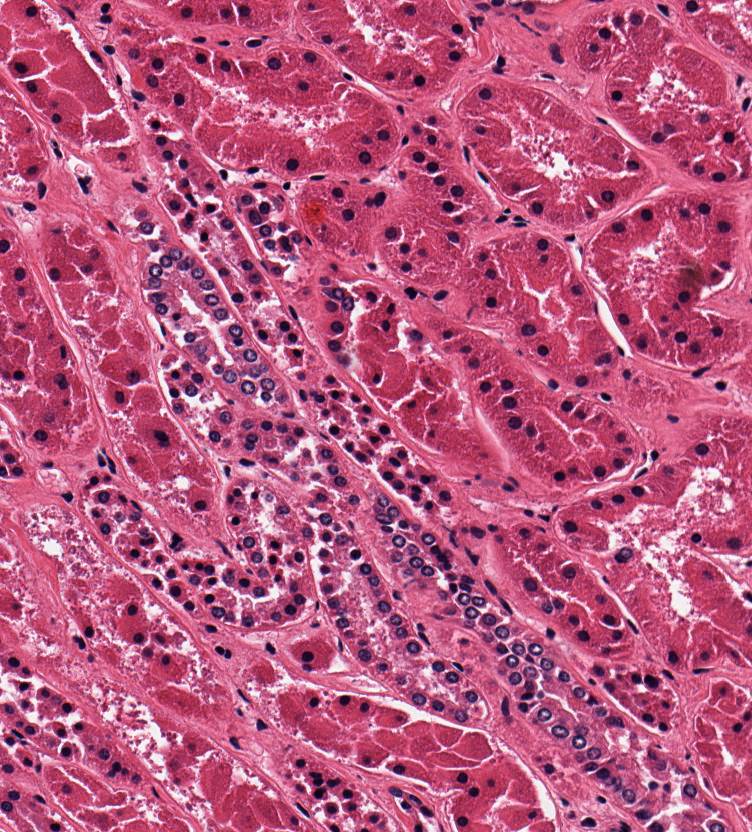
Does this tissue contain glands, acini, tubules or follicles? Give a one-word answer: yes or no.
Yes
